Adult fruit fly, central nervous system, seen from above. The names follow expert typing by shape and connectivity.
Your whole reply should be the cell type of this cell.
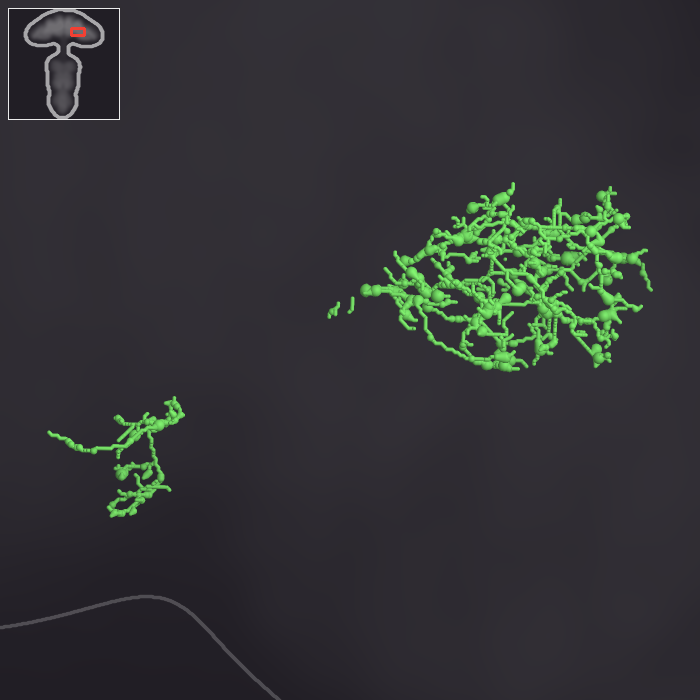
LHPD5c1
